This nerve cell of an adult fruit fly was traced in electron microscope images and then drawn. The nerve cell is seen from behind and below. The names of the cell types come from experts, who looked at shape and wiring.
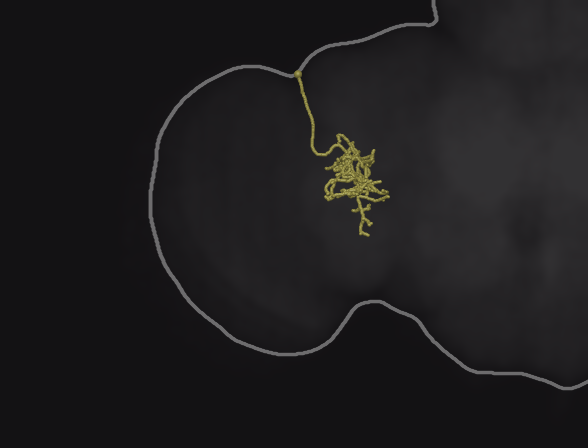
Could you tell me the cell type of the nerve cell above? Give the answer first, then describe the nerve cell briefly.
It is of cell type AVLP002. This is a central-brain intrinsic neuron. The cell body is at the top of the picture. As drawn here it is taller than it is wide.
